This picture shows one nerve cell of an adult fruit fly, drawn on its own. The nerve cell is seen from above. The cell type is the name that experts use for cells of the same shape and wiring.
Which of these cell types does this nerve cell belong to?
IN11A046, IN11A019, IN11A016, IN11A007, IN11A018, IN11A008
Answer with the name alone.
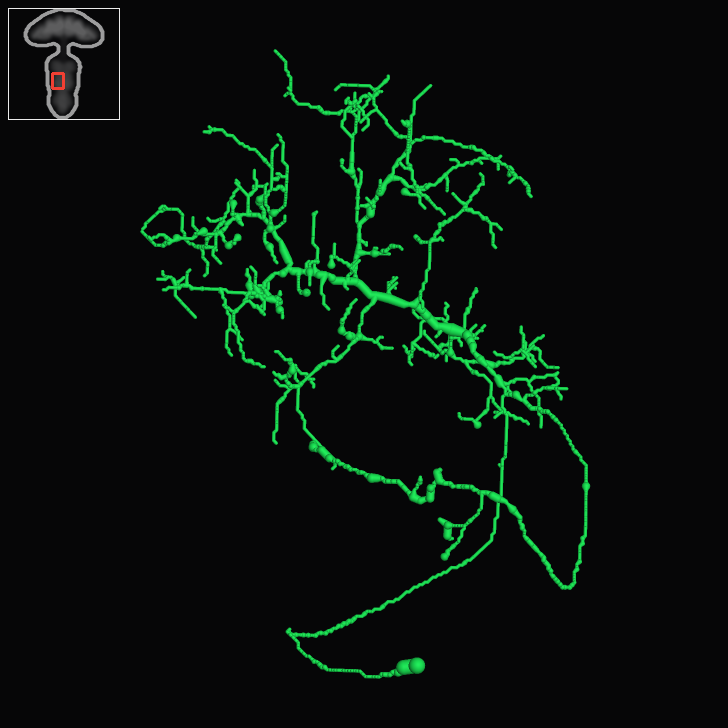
IN11A019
